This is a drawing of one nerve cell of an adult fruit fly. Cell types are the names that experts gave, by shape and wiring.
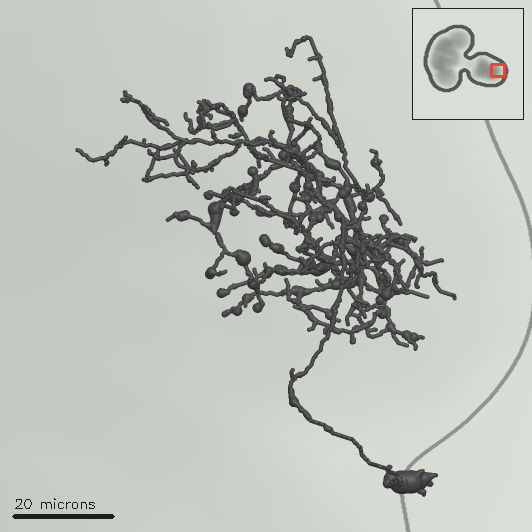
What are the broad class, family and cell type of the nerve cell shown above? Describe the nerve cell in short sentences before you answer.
By the scale bar it is about 95 microns tall in this view. Dozens of branch ends can be seen. This is a nerve-cord intrinsic neuron. Its family is hemilineage 13B. It is of cell type IN13B044.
